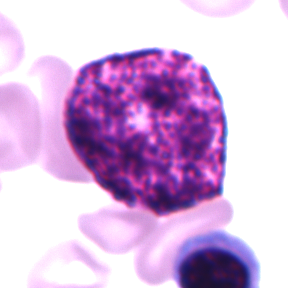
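Basophil in a stained smear of human peripheral blood, light microscope; the image is slightly out of focus. No distinct rim of cytoplasm is visible around the nucleus, a small pale pinkish spot lies near the centre of the cell, and the border is smooth, without projections.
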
